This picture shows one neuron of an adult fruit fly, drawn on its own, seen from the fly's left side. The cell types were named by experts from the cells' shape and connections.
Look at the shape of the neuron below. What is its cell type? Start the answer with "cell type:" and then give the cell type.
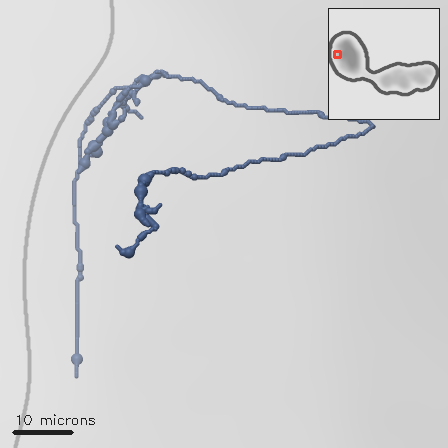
cell type: ORN_DA4m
